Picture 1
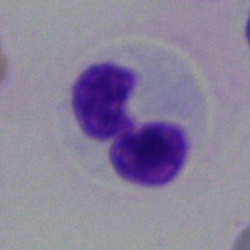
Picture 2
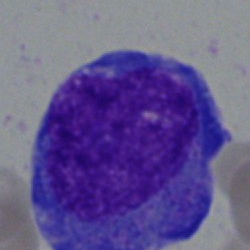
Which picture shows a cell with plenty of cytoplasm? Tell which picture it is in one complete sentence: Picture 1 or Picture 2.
Abundant cytoplasm surrounds the nucleus in picture 1.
